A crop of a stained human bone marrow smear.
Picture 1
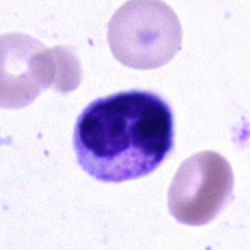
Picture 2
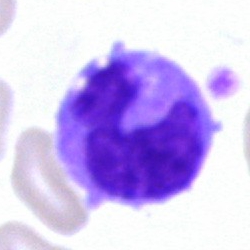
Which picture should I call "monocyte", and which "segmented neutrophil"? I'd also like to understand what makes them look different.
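Picture 1 shows a segmented neutrophil and picture 2 a monocyte. A clear difference lies in the nucleus: in the monocyte it fills most of the cell and is cut by a deep notch coming in from the upper side.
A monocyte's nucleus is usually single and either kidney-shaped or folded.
The chromatin is dark purple in both cells, coarsely clumped in the segmented neutrophil and patchy rather than smooth in the monocyte. No nucleoli can be seen in the nucleus of the segmented neutrophil. The cytoplasm of the segmented neutrophil is pale lilac, while that of the monocyte is lilac-blue and lighter than its nucleus.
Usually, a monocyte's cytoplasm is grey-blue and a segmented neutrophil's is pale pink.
The outlines differ as well: the segmented neutrophil's is roughly round and smooth, whereas the monocyte's is roughly round with small knob-like projections at the top and on the right. Finally, no other cell is in contact with the segmented neutrophil.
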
